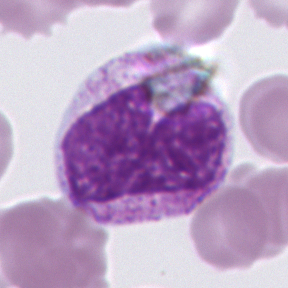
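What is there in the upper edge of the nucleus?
A notch, with a pale clear area lying in it at the top.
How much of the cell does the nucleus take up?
Most of it.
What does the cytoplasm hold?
Fine purple granules.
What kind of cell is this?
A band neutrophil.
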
